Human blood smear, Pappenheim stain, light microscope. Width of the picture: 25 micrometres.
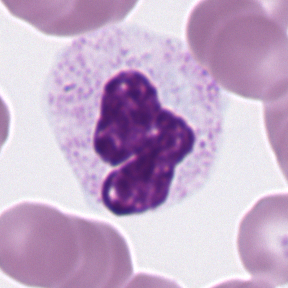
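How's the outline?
Roughly round, with a smooth edge.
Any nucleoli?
None visible; the chromatin is dark purple and densely clumped.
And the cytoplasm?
Fine lilac granules scattered all through it.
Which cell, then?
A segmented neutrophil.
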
